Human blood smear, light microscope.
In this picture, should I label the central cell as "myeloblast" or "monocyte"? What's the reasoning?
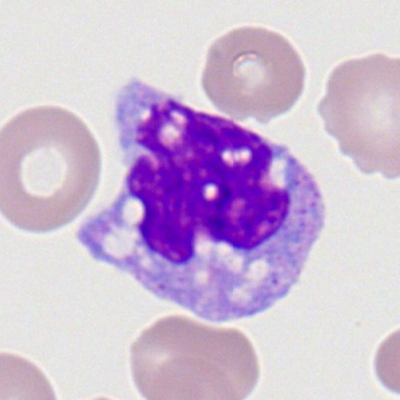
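This is a monocyte.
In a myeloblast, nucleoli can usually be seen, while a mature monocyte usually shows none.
Here the nucleus is large and irregularly folded, with an indented lower edge. Fine, dust-like pinkish-purple granules and many small clear round vacuoles lie in the cytoplasm. Small clear round spots also lie over the nucleus.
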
